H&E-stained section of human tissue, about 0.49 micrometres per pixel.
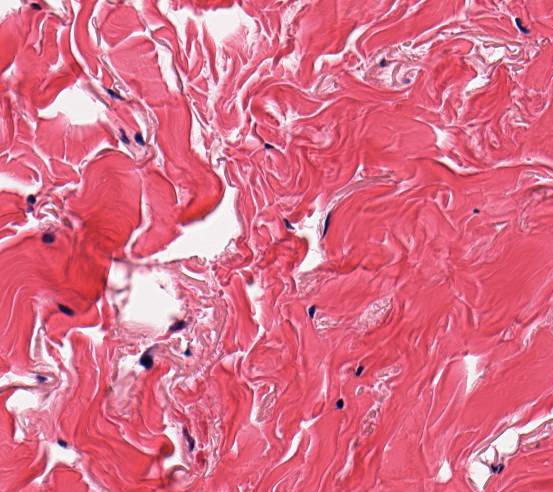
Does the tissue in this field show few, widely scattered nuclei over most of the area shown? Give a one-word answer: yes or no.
Yes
